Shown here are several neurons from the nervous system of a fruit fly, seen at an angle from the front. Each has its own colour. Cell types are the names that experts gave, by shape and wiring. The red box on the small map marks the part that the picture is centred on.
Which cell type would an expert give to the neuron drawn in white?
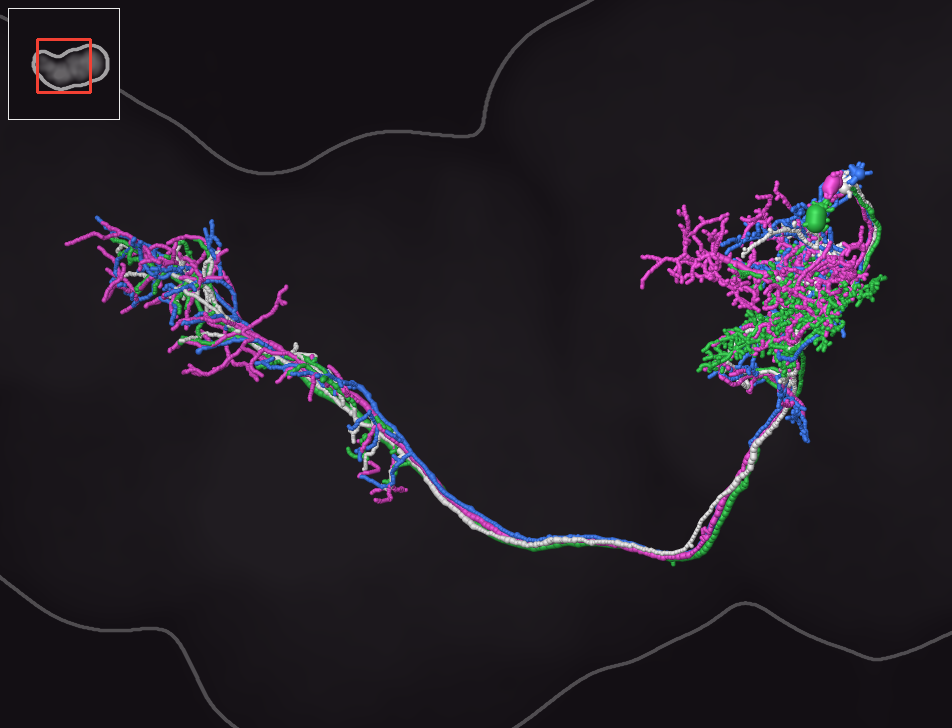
DNae004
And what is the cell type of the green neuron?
DNa15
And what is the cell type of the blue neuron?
DNa05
